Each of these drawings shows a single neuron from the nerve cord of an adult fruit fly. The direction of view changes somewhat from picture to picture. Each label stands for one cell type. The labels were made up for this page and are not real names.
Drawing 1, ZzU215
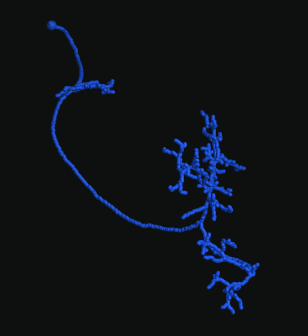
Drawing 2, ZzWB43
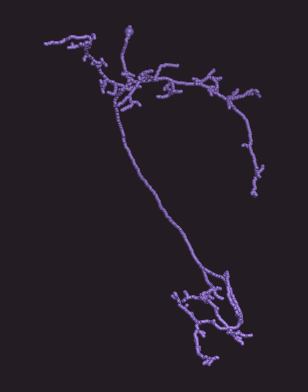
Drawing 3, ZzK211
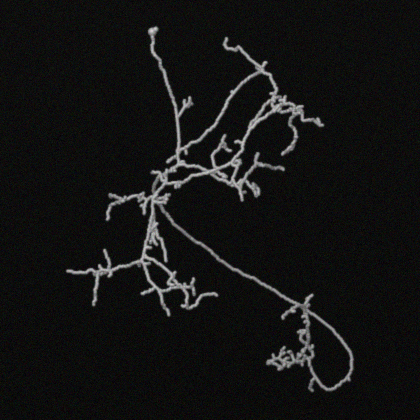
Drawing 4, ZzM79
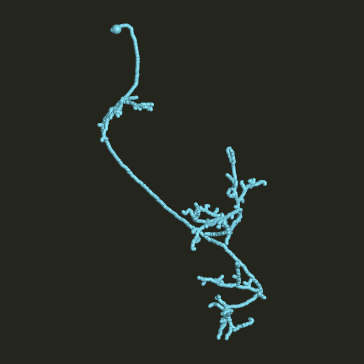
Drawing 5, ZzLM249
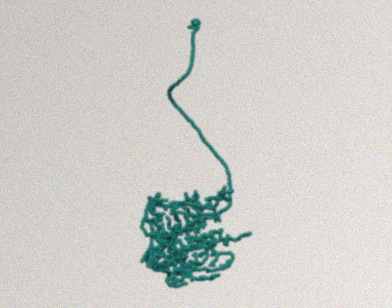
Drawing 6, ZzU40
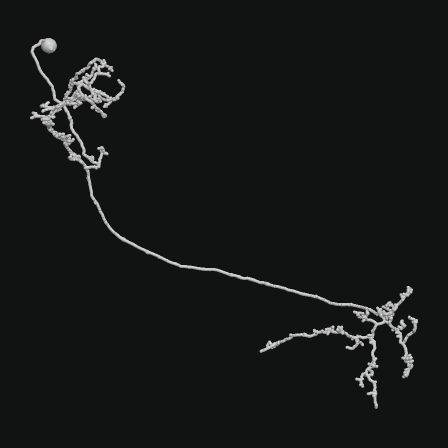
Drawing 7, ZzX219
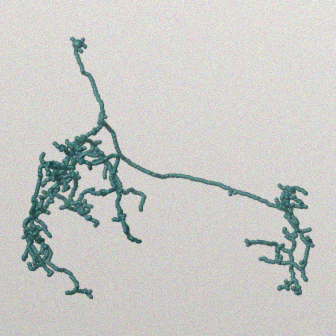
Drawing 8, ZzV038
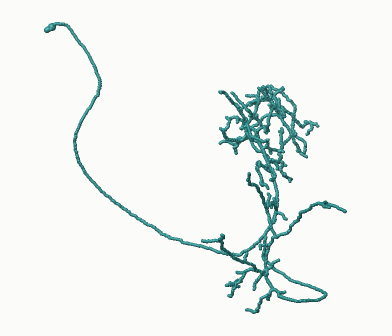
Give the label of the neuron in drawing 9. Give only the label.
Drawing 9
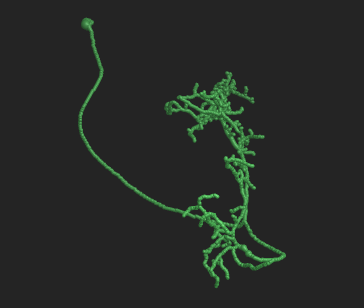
ZzM79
